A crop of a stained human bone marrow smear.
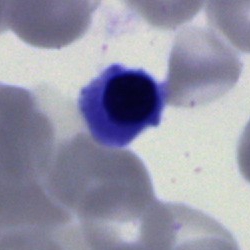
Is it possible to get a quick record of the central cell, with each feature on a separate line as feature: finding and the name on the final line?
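Chromatin: very dark and dense, nearly uniform throughout
Cytoplasm: a deep blue
Nucleus: off-centre to the right, leaving the wider cytoplasm rim on the left
Outline: irregular, with small angular corners
Cell type: erythroblast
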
